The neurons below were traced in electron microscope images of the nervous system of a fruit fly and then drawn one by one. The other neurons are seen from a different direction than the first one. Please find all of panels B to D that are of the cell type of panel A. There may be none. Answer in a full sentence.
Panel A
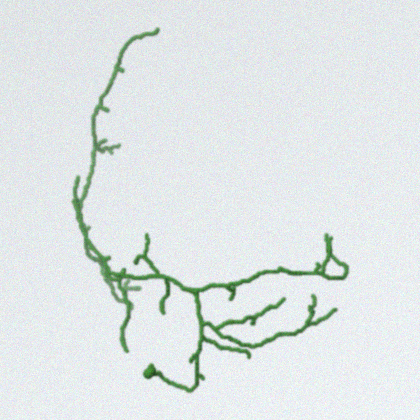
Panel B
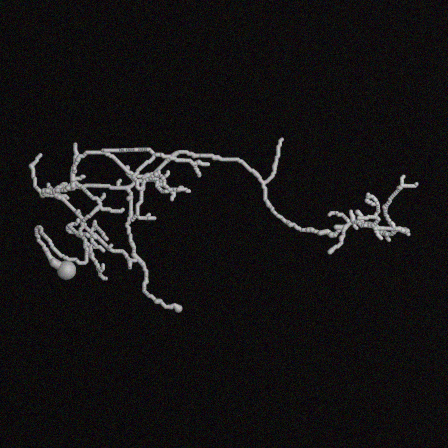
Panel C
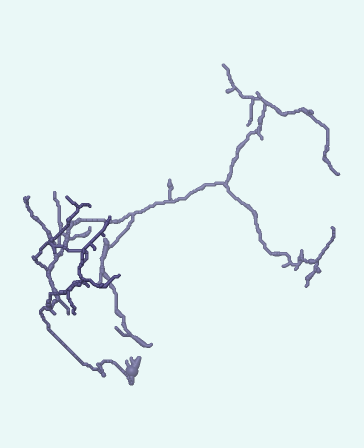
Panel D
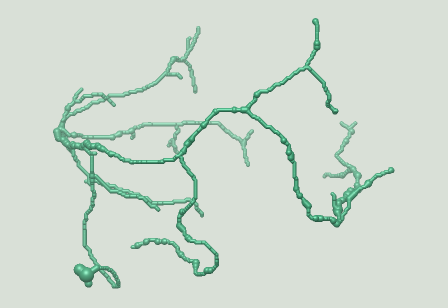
Panel C is of the same cell type.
